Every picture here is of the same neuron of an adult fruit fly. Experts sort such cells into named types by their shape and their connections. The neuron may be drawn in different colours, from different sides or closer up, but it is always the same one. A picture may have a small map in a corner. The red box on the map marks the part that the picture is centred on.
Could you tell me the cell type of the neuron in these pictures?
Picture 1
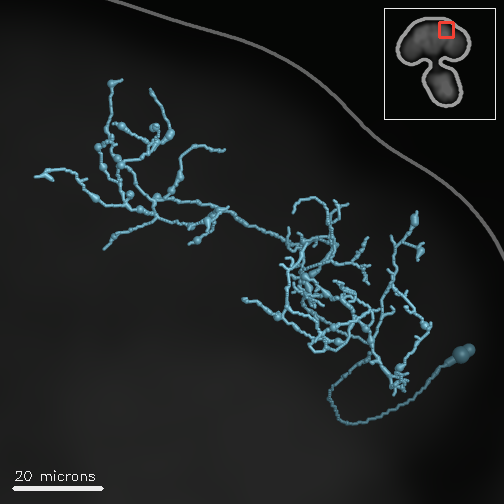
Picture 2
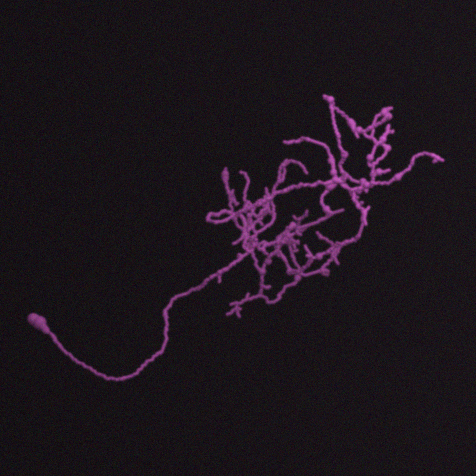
CB1560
